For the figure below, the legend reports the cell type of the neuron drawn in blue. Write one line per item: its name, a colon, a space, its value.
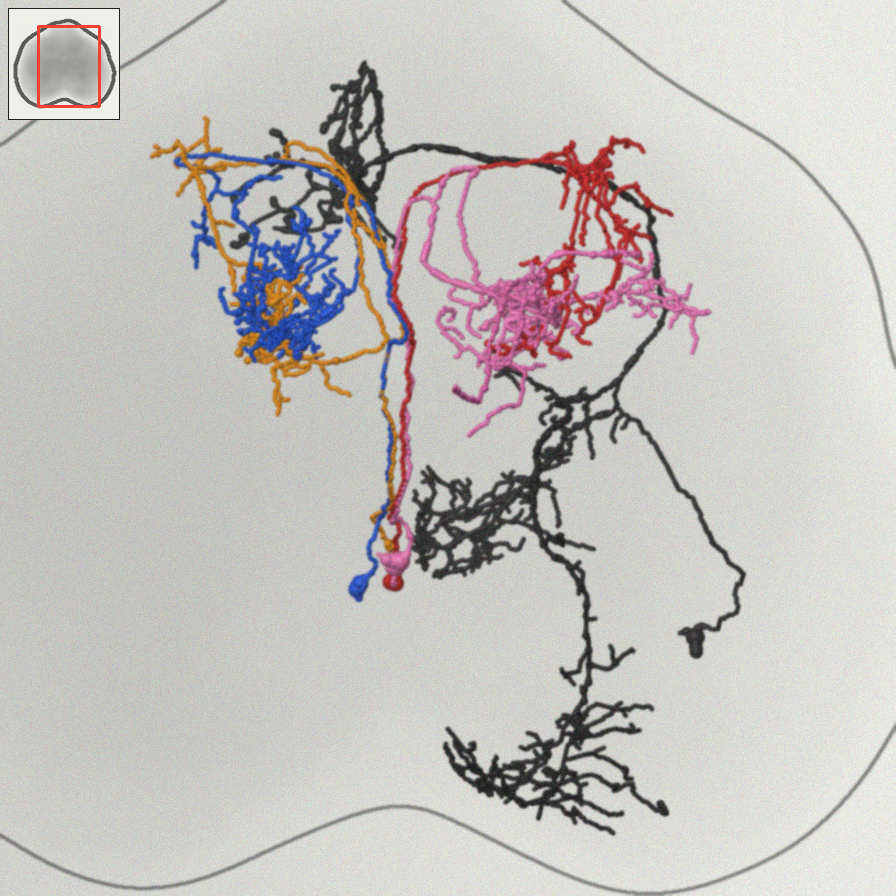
cell type: IN02A052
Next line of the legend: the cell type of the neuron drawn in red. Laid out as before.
cell type: IN02A058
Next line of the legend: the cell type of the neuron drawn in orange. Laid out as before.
cell type: IN02A065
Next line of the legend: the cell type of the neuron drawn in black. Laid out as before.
cell type: IN14B008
